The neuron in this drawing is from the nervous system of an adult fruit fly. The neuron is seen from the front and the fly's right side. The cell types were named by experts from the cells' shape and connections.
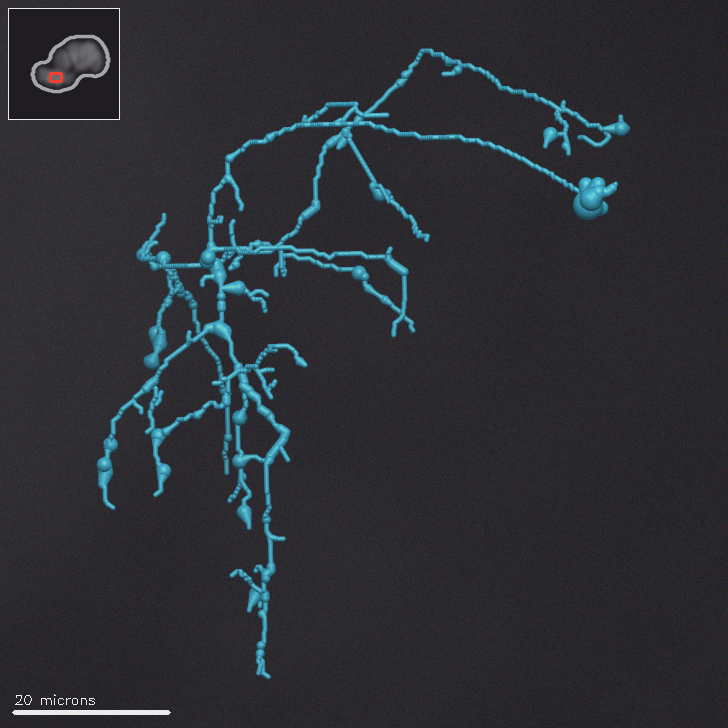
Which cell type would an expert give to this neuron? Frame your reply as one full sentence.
This neuron has been assigned cell type IN19A133.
